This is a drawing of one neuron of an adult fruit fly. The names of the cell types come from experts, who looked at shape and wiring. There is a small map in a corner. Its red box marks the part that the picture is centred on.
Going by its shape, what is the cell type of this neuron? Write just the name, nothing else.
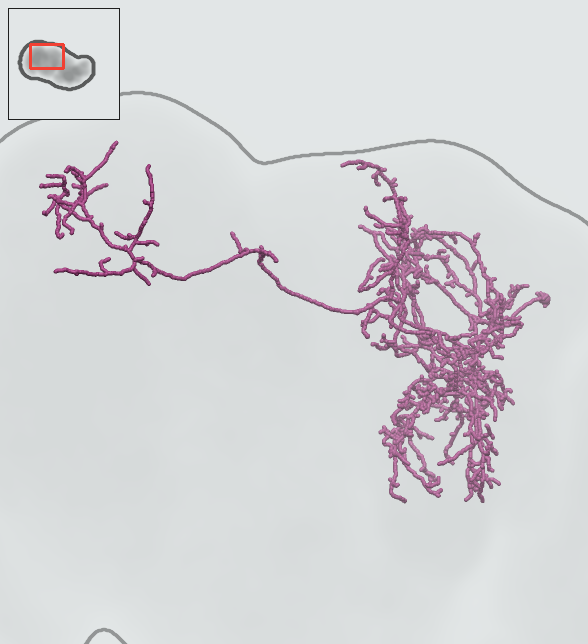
SLP031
